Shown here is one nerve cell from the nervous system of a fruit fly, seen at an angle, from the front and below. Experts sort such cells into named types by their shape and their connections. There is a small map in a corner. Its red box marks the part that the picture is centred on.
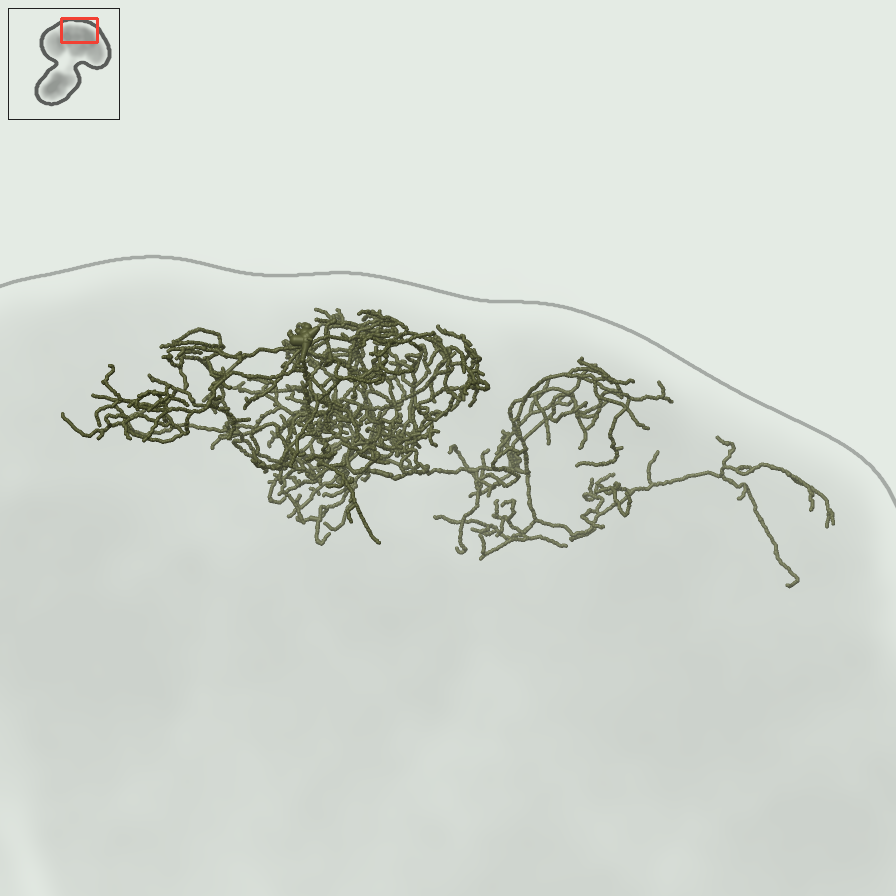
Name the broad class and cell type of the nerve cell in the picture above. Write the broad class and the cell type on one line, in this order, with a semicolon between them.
central-brain intrinsic neuron; SMP143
